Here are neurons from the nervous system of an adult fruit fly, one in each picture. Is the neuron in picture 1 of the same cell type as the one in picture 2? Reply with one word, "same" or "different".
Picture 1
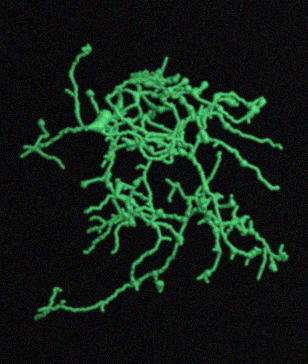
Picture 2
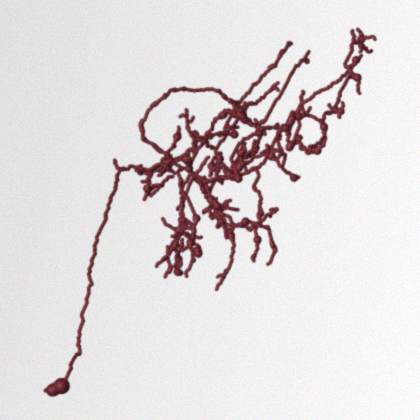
same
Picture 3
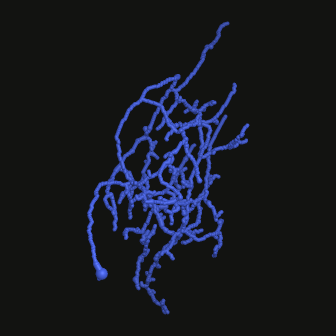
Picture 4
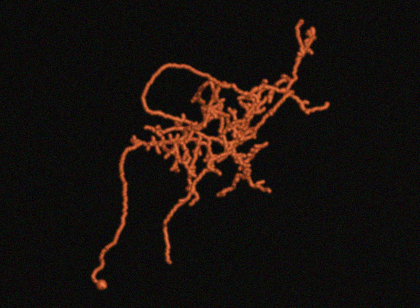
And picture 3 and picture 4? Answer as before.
different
